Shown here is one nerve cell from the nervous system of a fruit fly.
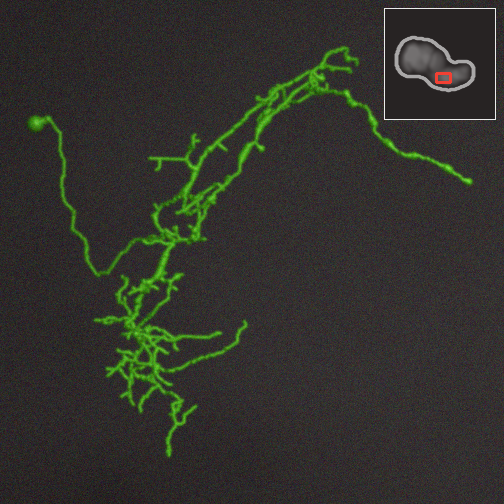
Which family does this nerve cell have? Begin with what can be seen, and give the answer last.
Its cell body lies at the upper left of the picture. The picture shows dozens of branch ends. It is a nerve-cord intrinsic neuron. Its family is hemilineage 08A.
